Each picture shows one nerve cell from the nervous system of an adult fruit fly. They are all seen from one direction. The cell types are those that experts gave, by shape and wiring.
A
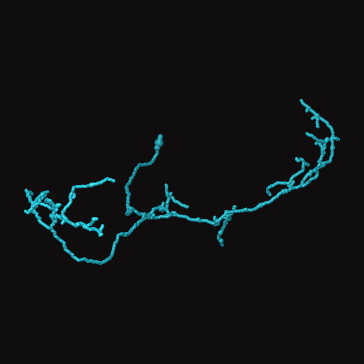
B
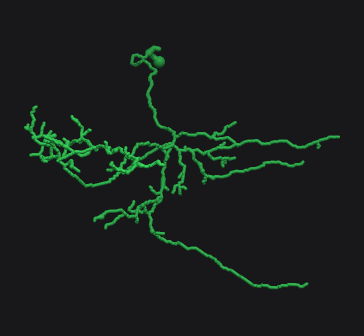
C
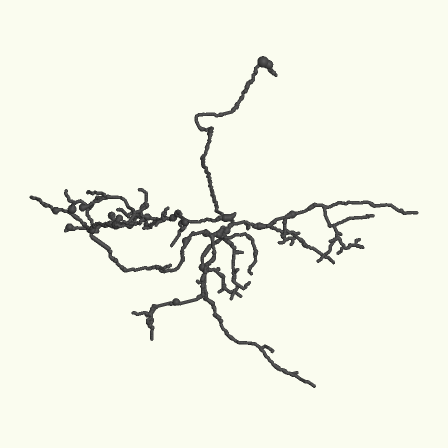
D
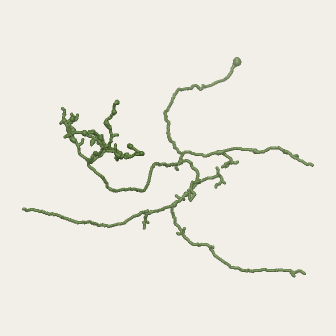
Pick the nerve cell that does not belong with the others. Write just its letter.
A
